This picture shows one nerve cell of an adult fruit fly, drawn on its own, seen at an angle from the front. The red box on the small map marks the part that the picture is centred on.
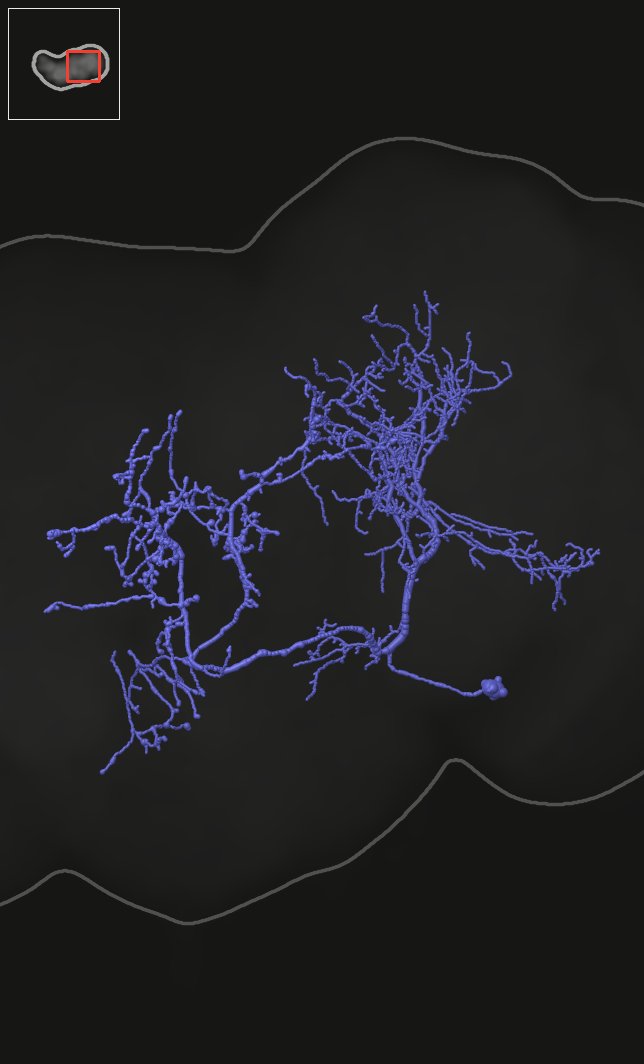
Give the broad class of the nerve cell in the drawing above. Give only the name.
central-brain intrinsic neuron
